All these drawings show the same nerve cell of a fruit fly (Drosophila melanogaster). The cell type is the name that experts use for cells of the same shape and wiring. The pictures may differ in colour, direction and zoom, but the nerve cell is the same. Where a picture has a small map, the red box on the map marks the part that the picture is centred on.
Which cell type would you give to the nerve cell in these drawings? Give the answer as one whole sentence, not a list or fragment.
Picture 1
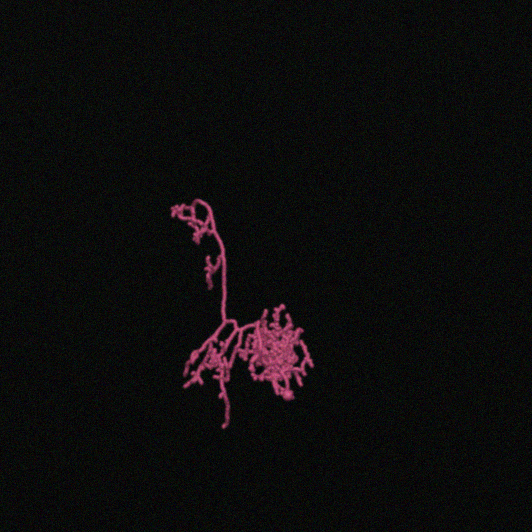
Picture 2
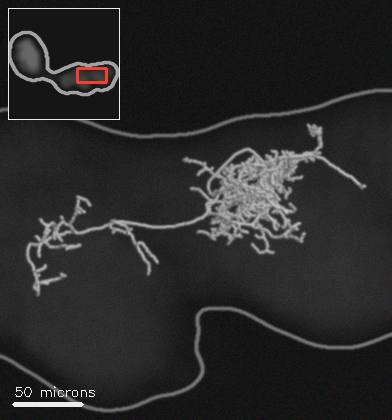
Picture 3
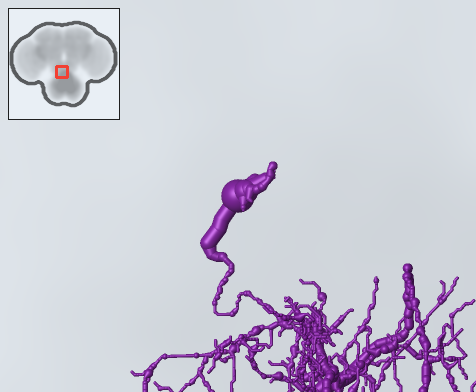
This nerve cell counts as a member of the cell type INXXX107.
